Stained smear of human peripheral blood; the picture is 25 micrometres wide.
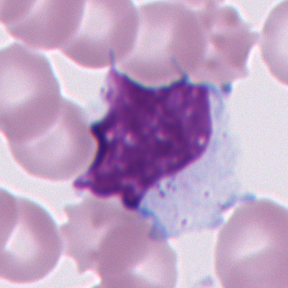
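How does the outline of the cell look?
Irregular and angular rather than round, and thin spike-like projections stick out from its top edge.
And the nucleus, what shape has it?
Angular as well, with notches along its left edge.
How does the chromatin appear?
Dark purple and dense, with small paler spots scattered through it.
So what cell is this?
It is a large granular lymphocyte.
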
